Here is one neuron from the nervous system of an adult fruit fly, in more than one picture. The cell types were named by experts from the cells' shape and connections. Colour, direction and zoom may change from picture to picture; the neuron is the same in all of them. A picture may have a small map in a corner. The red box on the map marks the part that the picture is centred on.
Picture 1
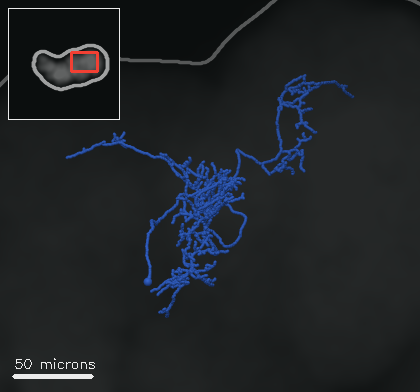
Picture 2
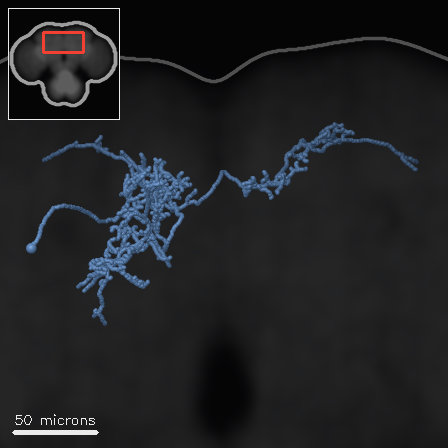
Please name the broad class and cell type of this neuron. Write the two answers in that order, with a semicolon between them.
central-brain intrinsic neuron; CRE009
